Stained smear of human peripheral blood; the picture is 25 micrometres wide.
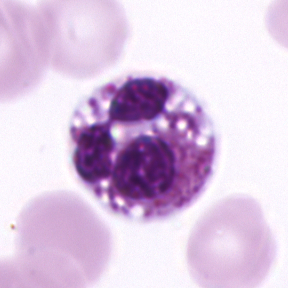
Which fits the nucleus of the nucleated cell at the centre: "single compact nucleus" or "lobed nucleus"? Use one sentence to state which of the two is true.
The cell's nucleus is segmented into two or more lobes.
